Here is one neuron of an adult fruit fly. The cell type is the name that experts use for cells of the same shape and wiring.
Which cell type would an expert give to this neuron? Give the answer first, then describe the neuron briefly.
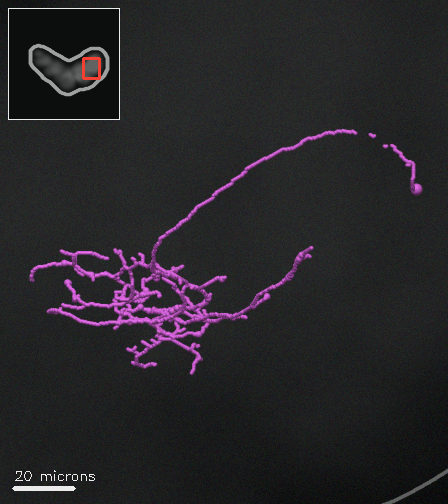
Its cell type is WED002. It is a central-brain intrinsic neuron. The cell body can be seen on the right of the picture. By the scale bar it is about 130 microns wide in this view.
